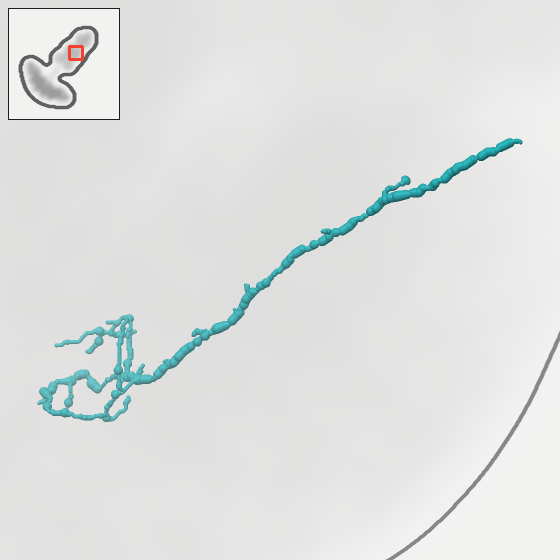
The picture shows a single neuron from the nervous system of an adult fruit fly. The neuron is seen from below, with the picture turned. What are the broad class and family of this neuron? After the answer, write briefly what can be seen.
It is a sensory neuron entering the nerve cord. The name of its family is class mechanosensory proprioceptive. It is in the nerve cord and does not reach the brain. The drawing shows no cell body.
